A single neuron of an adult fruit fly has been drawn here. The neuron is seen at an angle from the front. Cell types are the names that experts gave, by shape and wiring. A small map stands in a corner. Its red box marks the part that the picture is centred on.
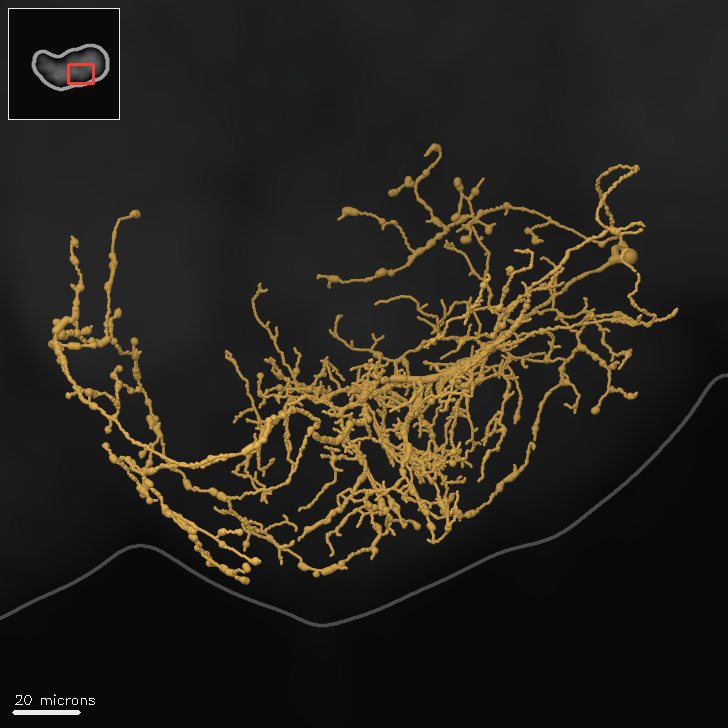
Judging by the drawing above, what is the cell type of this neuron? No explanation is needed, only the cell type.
GNG046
